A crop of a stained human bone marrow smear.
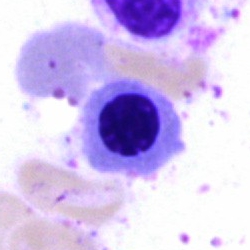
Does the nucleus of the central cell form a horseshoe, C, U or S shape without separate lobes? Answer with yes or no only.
No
